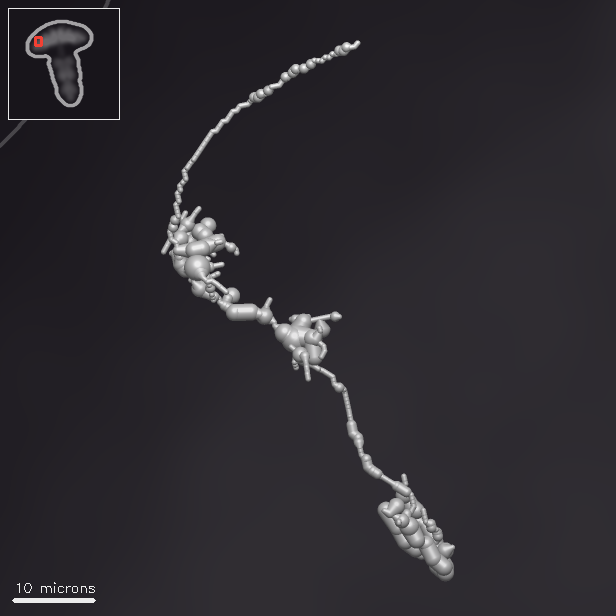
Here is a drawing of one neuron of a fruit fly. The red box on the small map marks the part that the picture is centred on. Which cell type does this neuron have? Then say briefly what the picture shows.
It is of cell type Mi1. This is an optic-lobe intrinsic neuron. From top to bottom in the picture it spans about 65 microns. As drawn here it is taller than it is wide.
